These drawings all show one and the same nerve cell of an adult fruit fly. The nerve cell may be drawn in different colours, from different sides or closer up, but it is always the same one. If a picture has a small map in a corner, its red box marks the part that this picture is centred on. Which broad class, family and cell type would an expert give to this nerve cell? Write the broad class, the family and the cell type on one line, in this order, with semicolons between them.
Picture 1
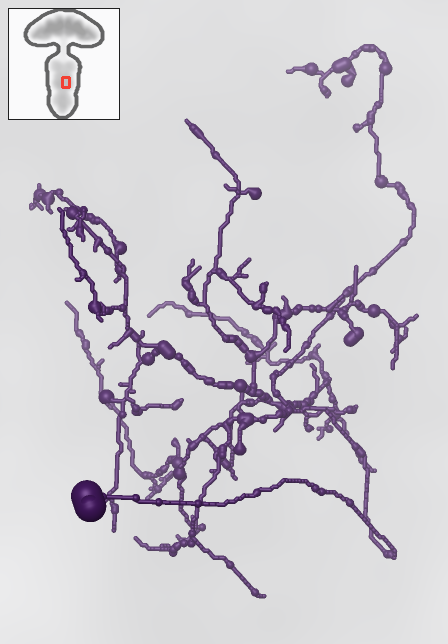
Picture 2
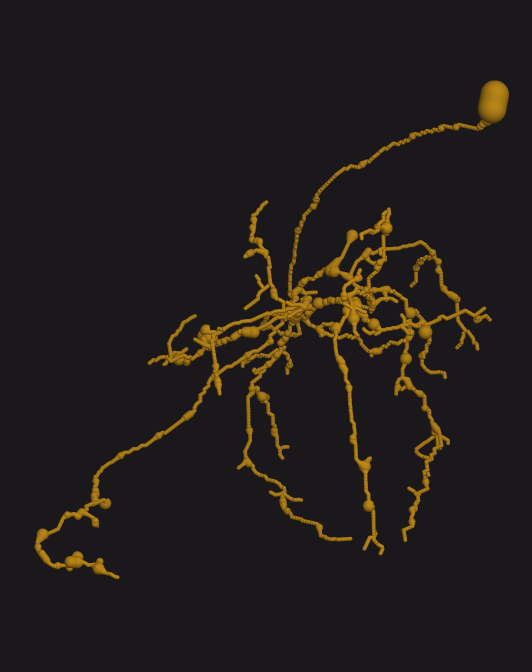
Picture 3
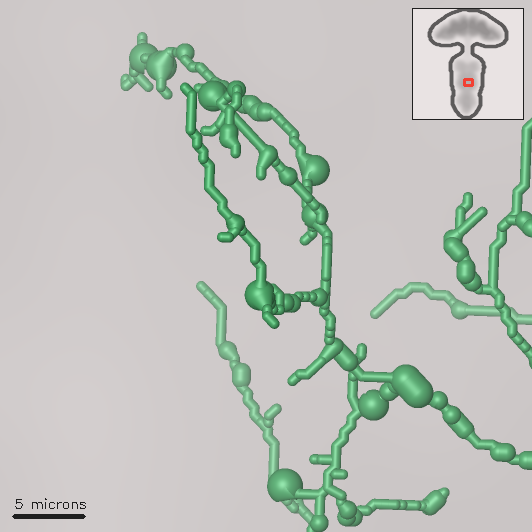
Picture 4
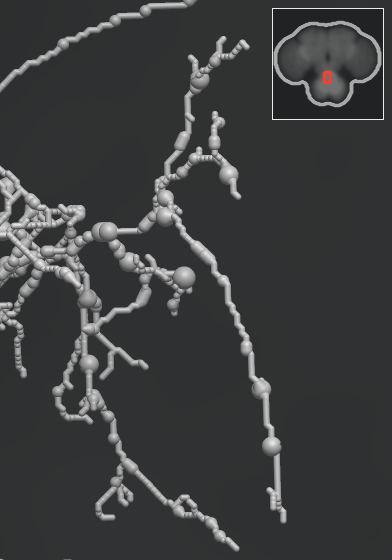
nerve-cord intrinsic neuron; hemilineage 11B; IN11B023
